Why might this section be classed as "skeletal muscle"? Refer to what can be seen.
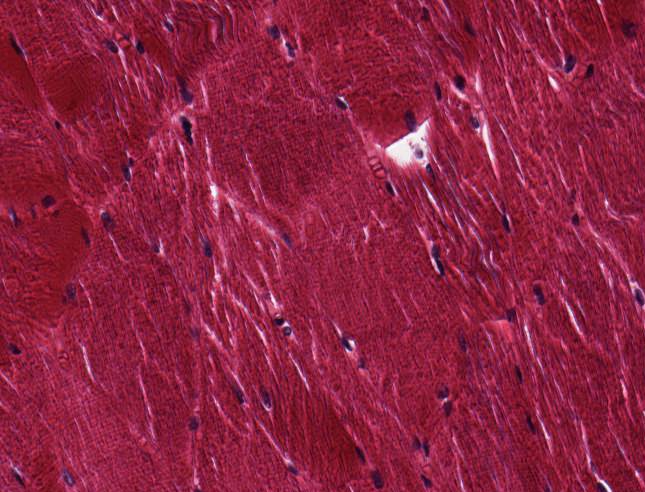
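These closely packed eosinophilic fibres run roughly parallel across the whole field, as I'd expect in skeletal muscle.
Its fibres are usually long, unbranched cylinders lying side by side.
In places I can just make out faint, fine cross-striations.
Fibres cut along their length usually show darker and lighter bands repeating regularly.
Only thin pale clefts separate the fibres; there are no broad connective tissue bands and no fat cells.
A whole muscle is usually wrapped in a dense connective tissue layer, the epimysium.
None shows here.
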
